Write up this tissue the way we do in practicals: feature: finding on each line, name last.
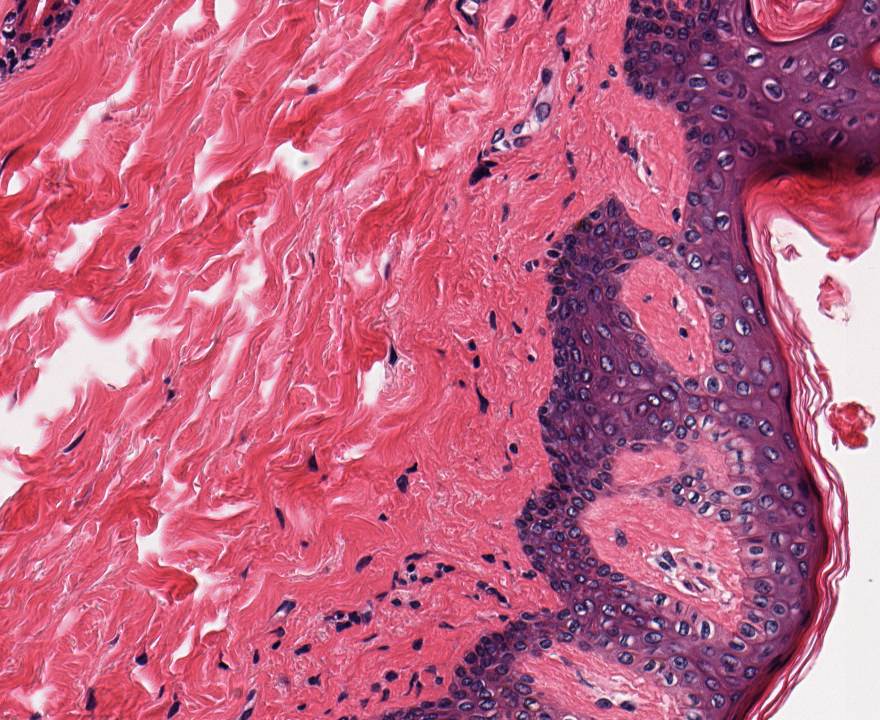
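Layout: epidermis down right edge; dermis centre and left
Epithelium: stratified squamous
Surface: thin pink keratin layer, right side
Epidermal base: undulating; rete ridges between dermal papillae
Basal cells: nuclei darker, more crowded than those above
Name: skin of the suprapubic region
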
